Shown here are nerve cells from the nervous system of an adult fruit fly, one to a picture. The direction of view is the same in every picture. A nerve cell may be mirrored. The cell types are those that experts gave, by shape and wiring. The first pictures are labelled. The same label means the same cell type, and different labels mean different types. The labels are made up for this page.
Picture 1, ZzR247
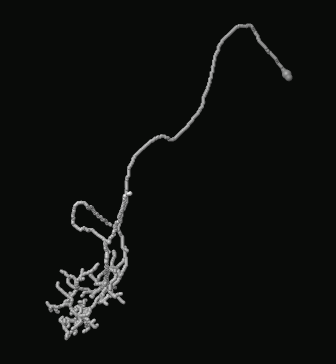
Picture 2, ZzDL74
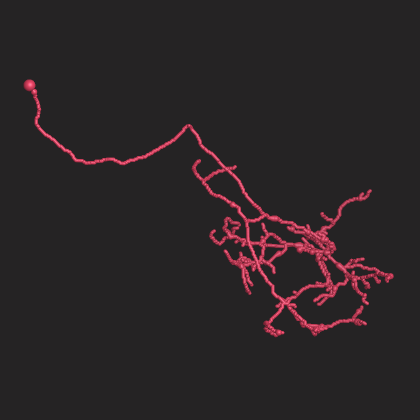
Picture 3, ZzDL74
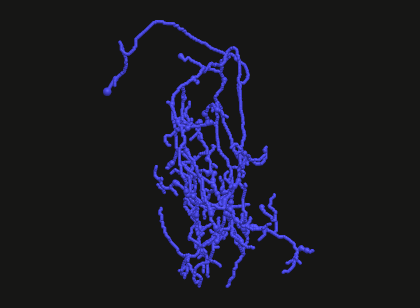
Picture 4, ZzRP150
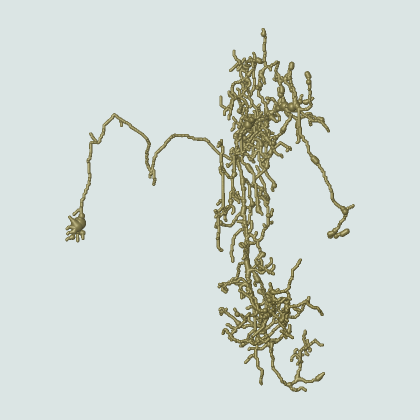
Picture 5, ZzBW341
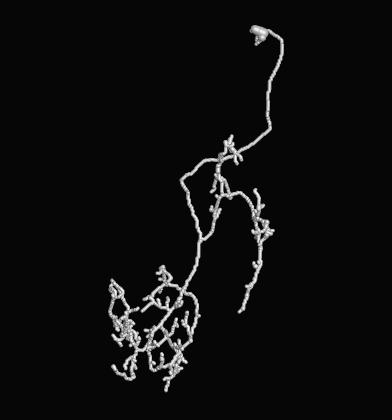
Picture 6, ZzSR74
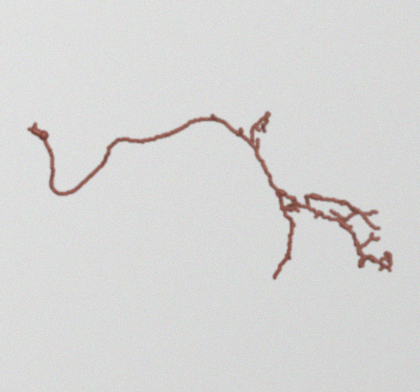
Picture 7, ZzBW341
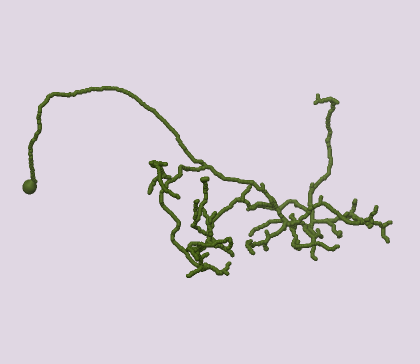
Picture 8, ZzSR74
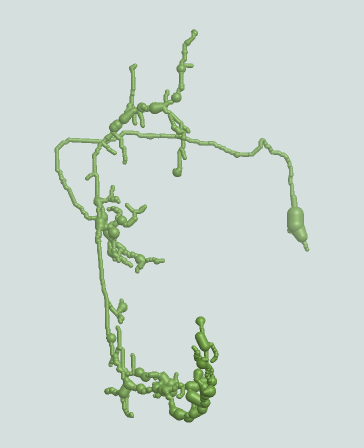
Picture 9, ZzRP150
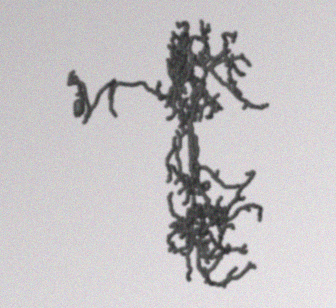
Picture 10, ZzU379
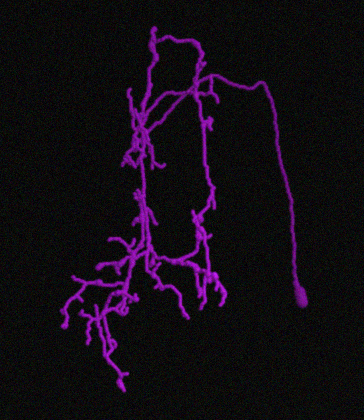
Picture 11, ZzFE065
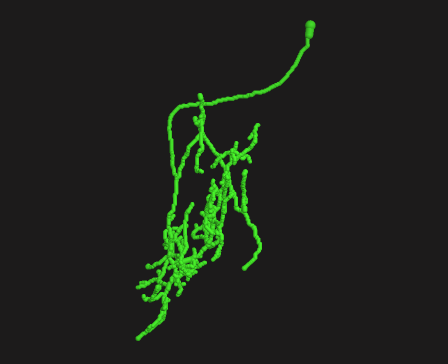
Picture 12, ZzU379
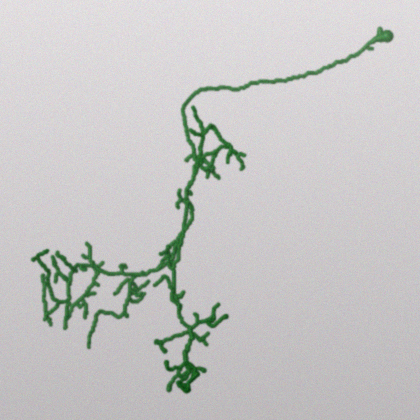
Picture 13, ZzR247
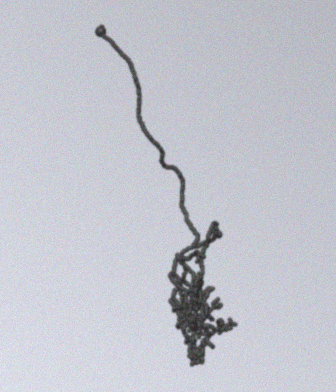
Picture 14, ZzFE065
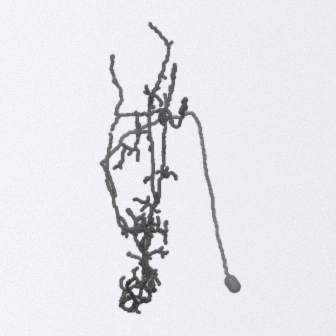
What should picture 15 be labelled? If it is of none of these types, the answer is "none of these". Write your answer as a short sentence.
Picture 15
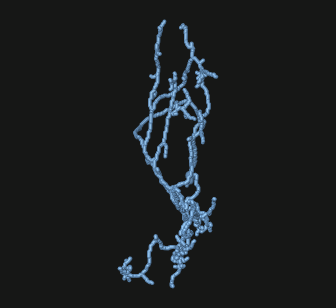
It belongs to none of these.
